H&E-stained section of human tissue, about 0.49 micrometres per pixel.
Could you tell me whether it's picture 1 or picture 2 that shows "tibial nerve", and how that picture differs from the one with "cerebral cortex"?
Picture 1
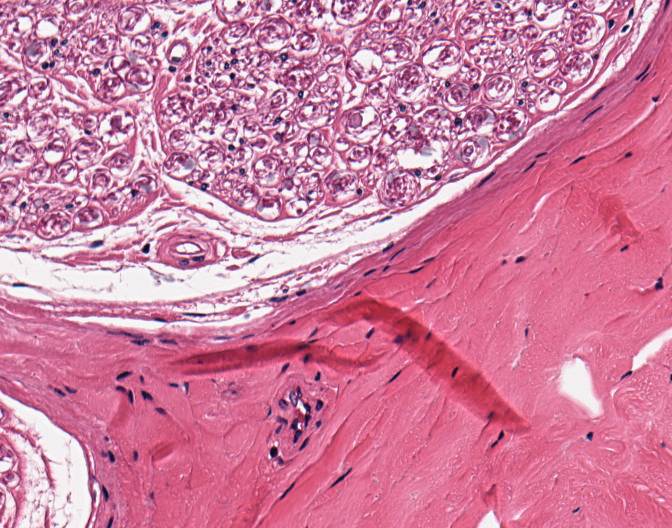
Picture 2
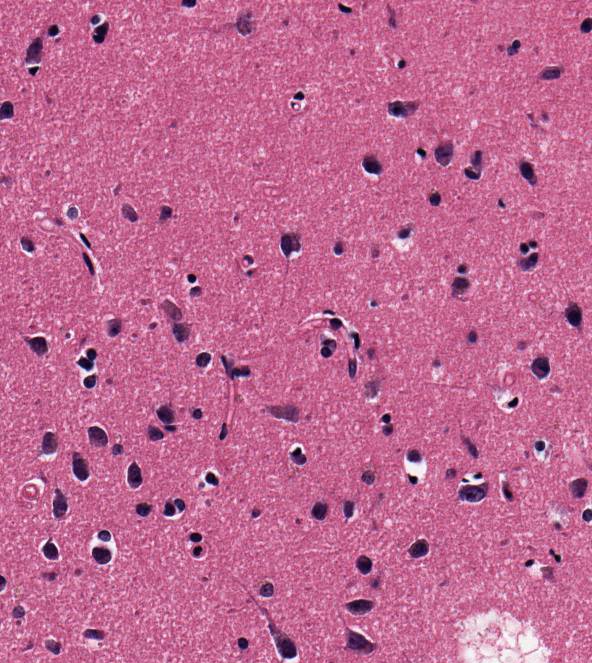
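The first picture shows tibial nerve; the second shows cerebral cortex. In the tibial nerve, a large rounded fascicle cut in cross-section fills the upper half, with small dark nuclei scattered sparsely between its fibres, and the edge of a second fascicle appears at the lower left corner. In the cerebral cortex, cells lie singly in a fine, granular pink neuropil-like background rather than grouped into units. Some of its cell bodies are angular and darkly stained, tapering into a single process, as at the bottom centre, and most nuclei are small, round to oval and densely dark purple.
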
